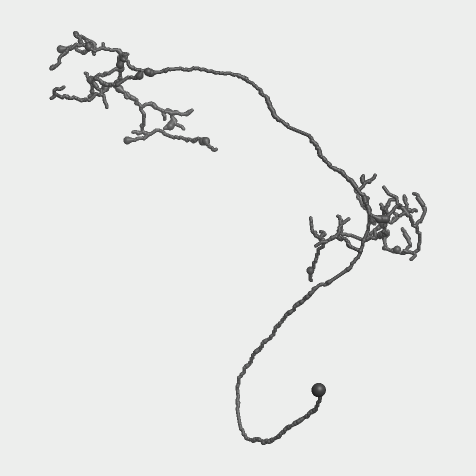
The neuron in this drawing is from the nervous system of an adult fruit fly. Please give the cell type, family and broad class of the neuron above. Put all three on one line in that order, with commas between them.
CB2744, hemilineage VPNl&d1_dorsal, central-brain intrinsic neuron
